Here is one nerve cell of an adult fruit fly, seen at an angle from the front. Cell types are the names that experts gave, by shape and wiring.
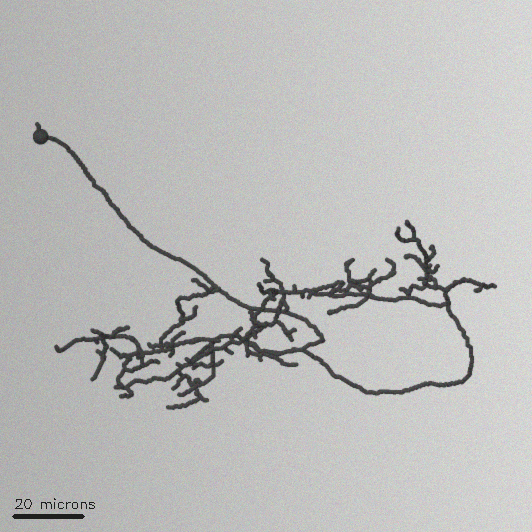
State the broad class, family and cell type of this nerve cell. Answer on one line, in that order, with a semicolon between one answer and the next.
central-brain intrinsic neuron; hemilineage LHl4_posterior; PLP115_a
